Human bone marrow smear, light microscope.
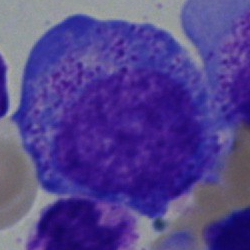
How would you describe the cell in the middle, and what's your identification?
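Finely granular chromatin is present, rather than coarsely clumped chromatin. The cytoplasm is plentiful and stains blue. Many purplish-red granules are scattered through it, most crowded in the upper-left part of the cytoplasm. The cell is a promyelocyte.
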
